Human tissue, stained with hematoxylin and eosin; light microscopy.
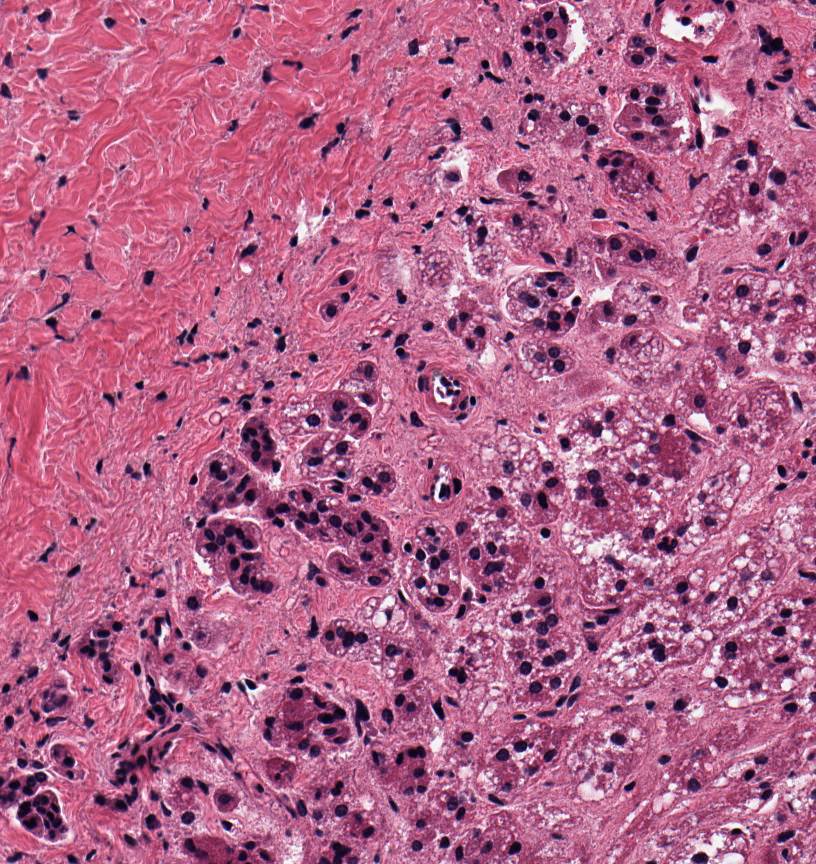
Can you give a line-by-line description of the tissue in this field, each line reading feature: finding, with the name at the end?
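Collagen: dense and pink, upper left
Nests: fill the right and lower parts
Vacuoles: many small clear ones filling the cytoplasm of many right-half cells
Granular cells: pink cytoplasm, few vacuoles, some nests toward lower middle and left
Nuclei: small, round, darkly stained
Name: adrenal gland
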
